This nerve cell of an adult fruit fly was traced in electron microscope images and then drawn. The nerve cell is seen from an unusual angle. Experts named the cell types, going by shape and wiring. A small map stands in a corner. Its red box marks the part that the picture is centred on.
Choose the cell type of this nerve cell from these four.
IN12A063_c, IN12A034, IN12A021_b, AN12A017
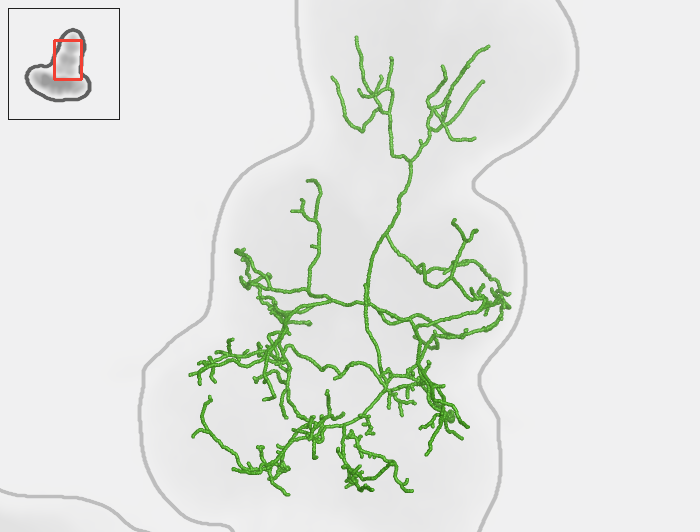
IN12A021_b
